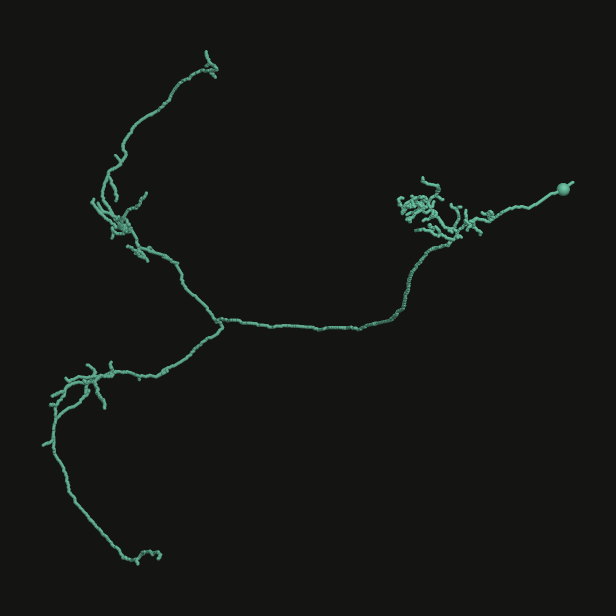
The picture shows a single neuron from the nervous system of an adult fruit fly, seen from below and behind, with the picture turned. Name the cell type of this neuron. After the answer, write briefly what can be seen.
It is of cell type FLA005m. It is a central-brain intrinsic neuron. The picture shows dozens of branch ends. As drawn here it is about as wide as it is tall.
